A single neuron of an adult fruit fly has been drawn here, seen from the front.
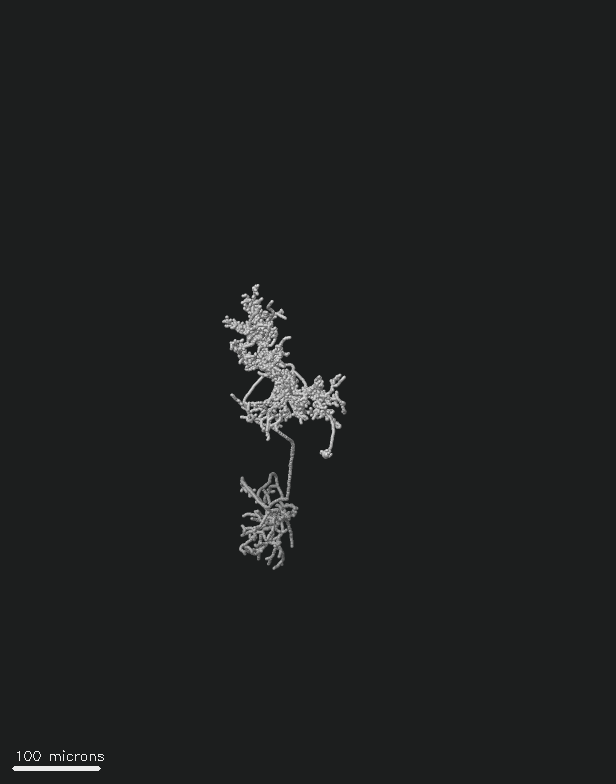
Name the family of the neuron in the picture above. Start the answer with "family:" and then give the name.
family: hemilineage MX3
